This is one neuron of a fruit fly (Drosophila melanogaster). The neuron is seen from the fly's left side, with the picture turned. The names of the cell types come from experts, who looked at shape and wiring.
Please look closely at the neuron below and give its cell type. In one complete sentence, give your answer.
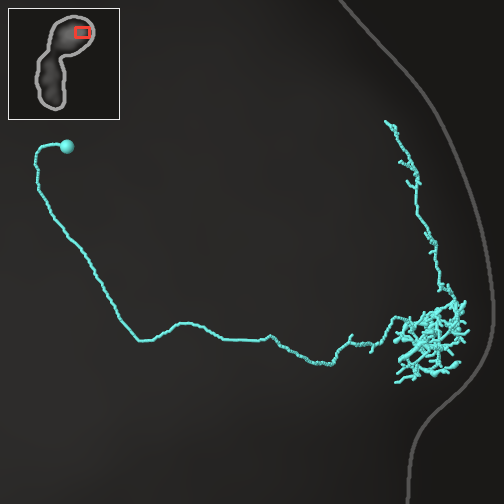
The cell type name CB1178 applies to this neuron.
